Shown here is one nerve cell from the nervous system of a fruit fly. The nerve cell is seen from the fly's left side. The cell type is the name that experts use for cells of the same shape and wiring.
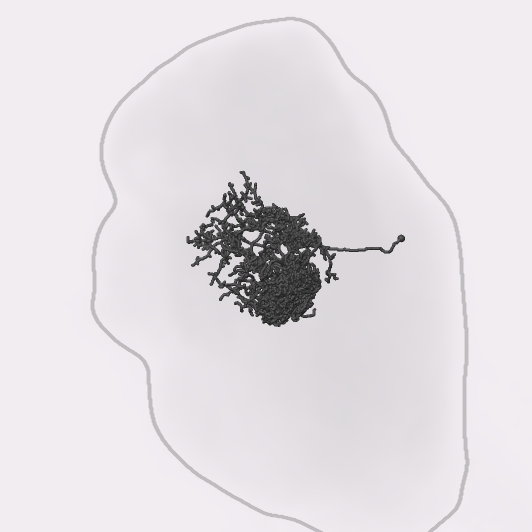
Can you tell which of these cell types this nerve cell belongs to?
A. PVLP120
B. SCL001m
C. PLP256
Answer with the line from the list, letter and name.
A. PVLP120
